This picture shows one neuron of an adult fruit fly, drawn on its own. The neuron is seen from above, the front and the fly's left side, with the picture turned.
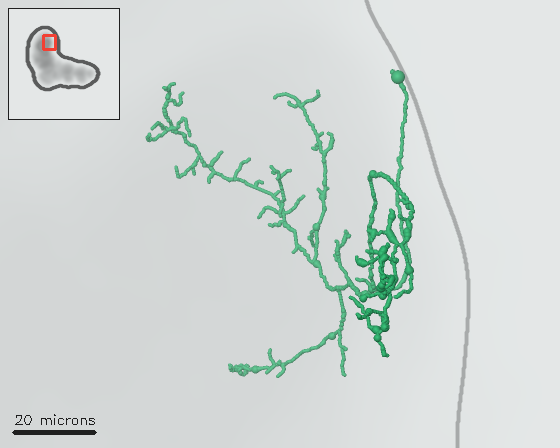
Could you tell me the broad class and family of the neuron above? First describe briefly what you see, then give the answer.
Its cell body lies at the upper right of the picture. From top to bottom in the picture it spans about 75 microns. Dozens of branch ends can be seen. This is a central-brain intrinsic neuron. The family is hemilineage LHp2.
